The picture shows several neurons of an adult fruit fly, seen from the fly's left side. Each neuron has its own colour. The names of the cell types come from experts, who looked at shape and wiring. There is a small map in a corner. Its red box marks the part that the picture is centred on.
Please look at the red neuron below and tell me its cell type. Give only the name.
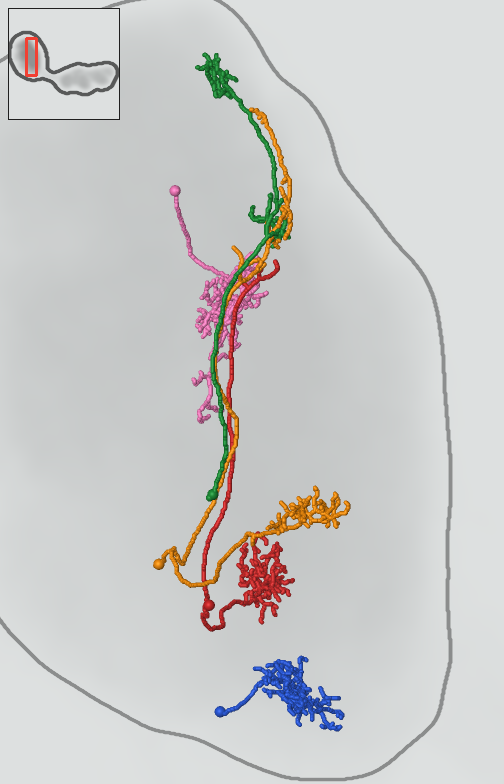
MeVP2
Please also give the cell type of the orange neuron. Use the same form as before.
MeVP10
